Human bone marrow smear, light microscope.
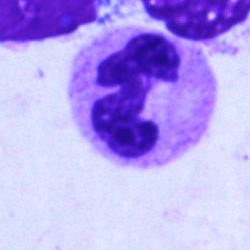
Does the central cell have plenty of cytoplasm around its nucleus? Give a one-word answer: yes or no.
Yes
